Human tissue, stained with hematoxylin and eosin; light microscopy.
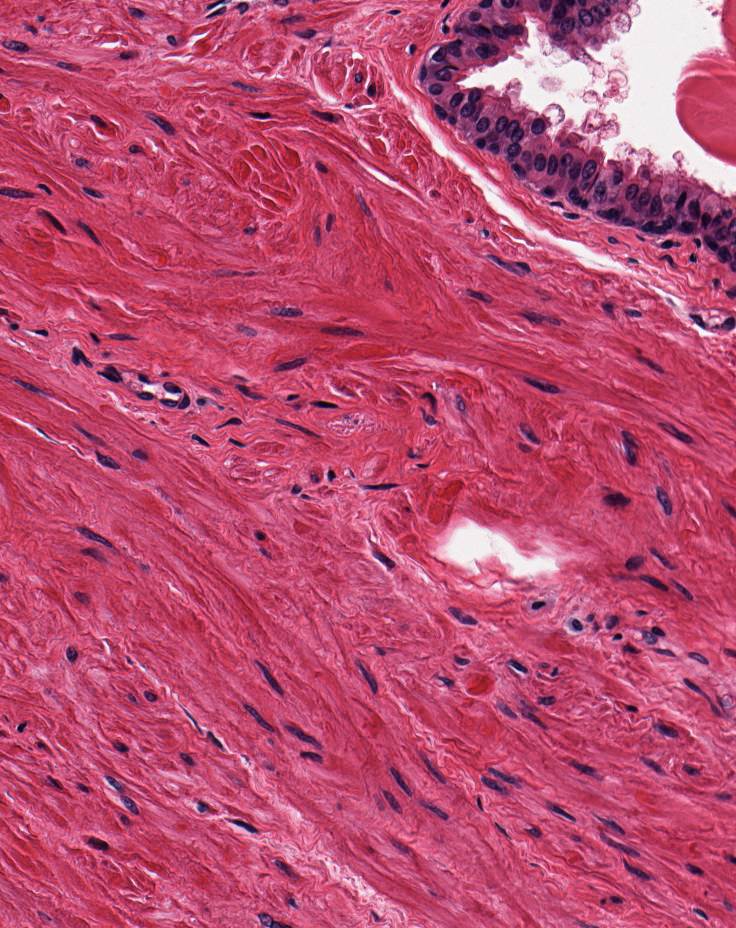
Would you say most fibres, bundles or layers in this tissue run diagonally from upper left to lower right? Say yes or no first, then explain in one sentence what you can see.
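Yes. The wall is made of smooth muscle bundles that run mostly diagonally from upper left to lower right.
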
